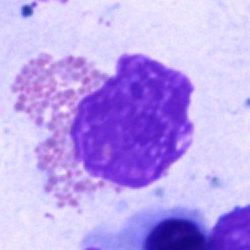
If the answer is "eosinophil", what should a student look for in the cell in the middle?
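What fits an eosinophil, I think, are the granules: a mass of them lies to the left of the nucleus, coarse, round and fairly uniform in size.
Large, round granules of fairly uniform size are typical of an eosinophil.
The nucleus sits less easily with the name, since it is a single unsegmented mass with an irregular, somewhat angular edge.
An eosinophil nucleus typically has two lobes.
As for the chromatin, it stains dark purple and dense, with a few small paler patches.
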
